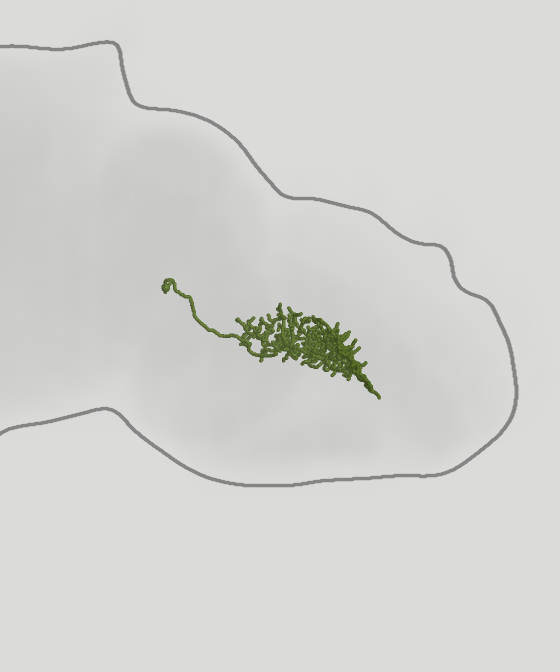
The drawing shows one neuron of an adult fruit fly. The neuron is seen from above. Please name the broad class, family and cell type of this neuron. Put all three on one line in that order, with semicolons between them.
optic-lobe intrinsic neuron; Pm; Pm7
